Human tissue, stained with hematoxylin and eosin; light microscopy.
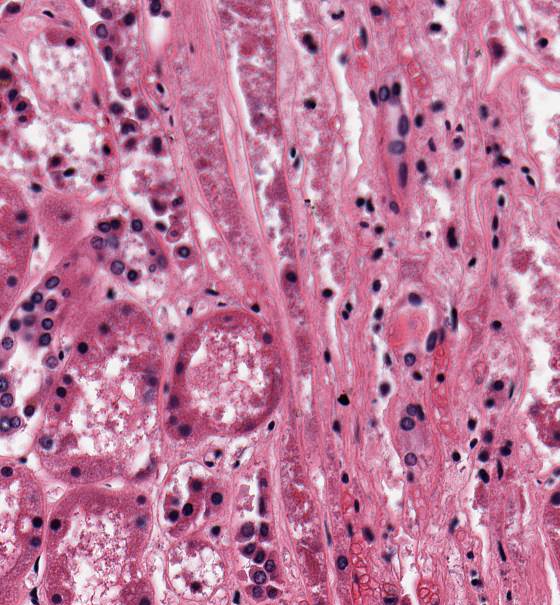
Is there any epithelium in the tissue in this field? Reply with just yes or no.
Yes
